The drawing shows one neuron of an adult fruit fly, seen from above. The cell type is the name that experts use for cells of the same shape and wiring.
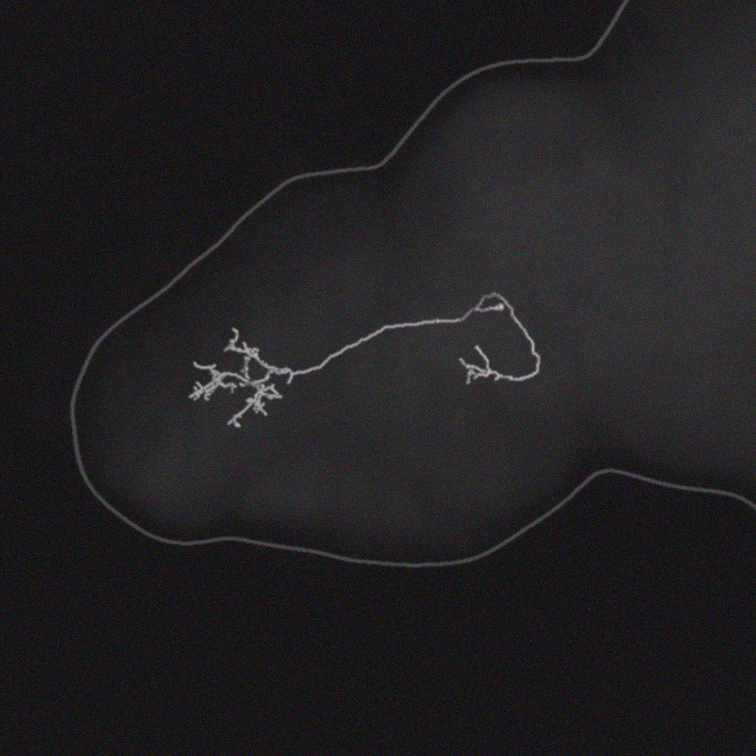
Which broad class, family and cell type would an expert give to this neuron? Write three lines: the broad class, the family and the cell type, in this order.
optic-lobe intrinsic neuron
MeLo
MeLo3a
